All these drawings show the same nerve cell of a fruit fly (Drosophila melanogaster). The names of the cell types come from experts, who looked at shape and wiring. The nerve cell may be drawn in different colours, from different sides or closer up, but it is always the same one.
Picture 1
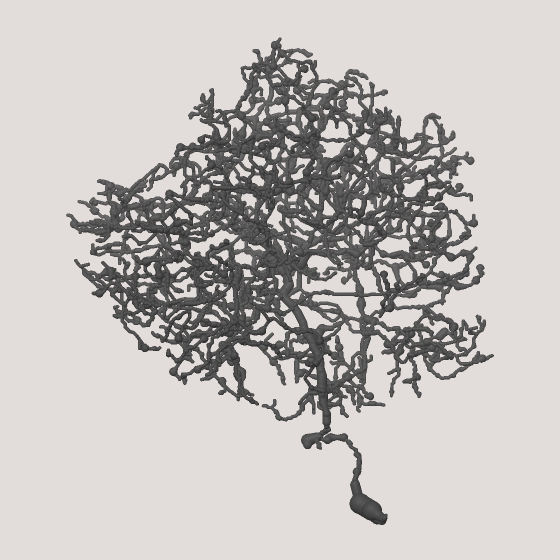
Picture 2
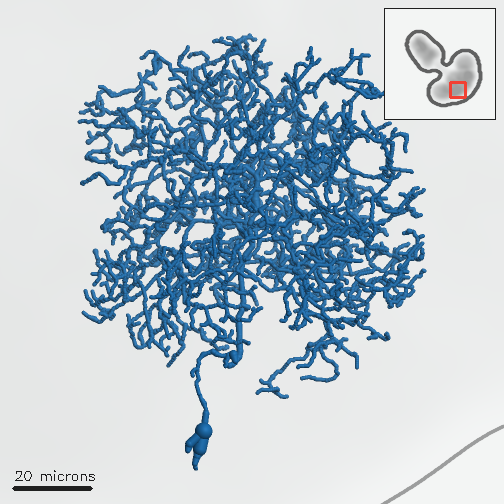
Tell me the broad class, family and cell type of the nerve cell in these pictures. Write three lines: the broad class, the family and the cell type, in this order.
central-brain intrinsic neuron
hemilineage ALl1_dorsal
lLN2X12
